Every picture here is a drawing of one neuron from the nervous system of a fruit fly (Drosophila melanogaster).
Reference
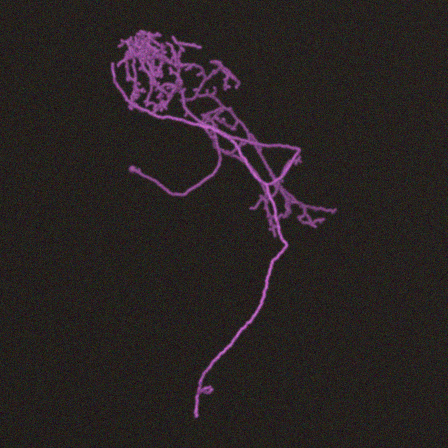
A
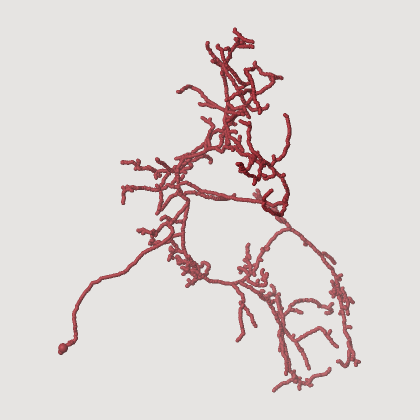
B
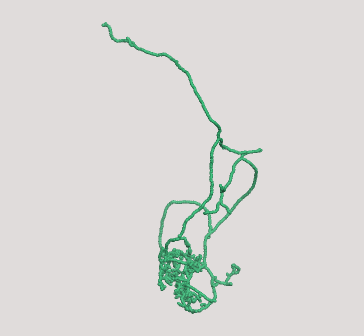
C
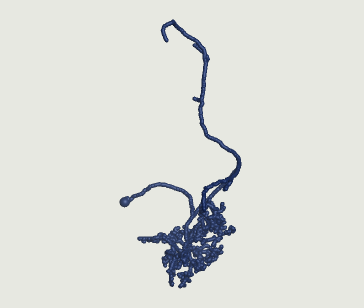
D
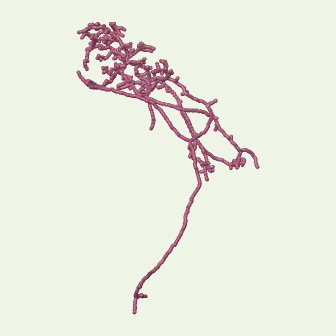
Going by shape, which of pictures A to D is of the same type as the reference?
Picture D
